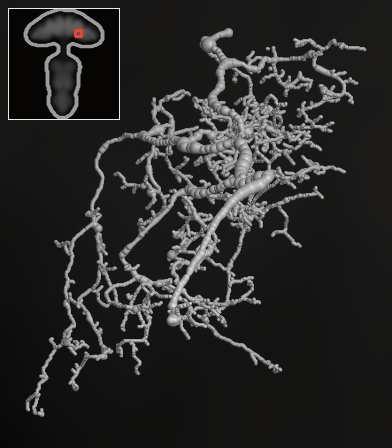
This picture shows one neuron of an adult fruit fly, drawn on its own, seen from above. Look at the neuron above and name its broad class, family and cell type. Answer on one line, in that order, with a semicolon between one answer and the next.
visual projection neuron; LoVP; LoVP34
